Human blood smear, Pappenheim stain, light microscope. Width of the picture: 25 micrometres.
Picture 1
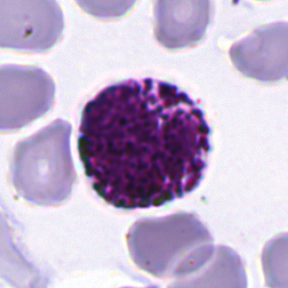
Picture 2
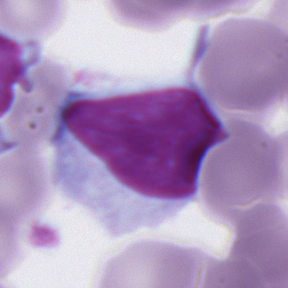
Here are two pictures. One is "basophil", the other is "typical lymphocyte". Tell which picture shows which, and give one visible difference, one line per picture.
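In picture 1 we see a basophil: The cell is packed with coarse dark purple-black granules.
In picture 2 we see a typical lymphocyte: No granules are visible in the cytoplasm.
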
